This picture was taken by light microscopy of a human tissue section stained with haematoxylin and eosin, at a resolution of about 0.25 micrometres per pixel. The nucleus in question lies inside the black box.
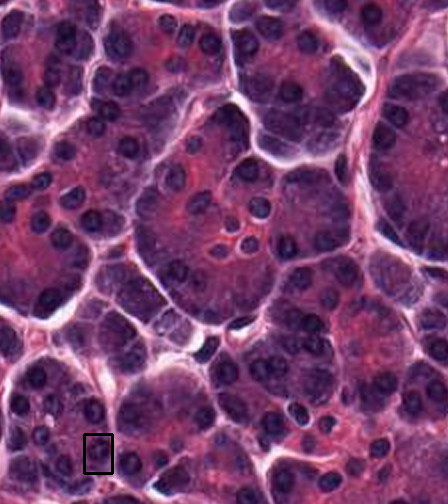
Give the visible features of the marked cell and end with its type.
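The nucleus is round and dark, about the same size as the neighbouring nuclei. The cytoplasm around it is purple to pink and fills most of the cell, with no clear border separating it from the neighbouring cells. The cell lies in a rounded group of similar cells whose nuclei sit spaced around the group, and pale strands separate it from the adjacent groups. The marked cell is a pancreatic acinar cell.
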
